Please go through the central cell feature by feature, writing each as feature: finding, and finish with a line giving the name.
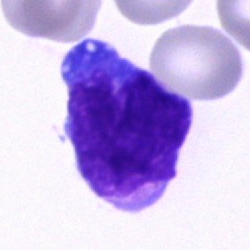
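Chromatin: dense, staining dark purple
Nuclear share: most of the cell, with just a thin margin of cytoplasm
Cytoplasm: scant and deep blue, clearest as a knob at the upper left
Clear spots: a few small ones in that blue cytoplasm at the upper left
Cell type: blast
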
